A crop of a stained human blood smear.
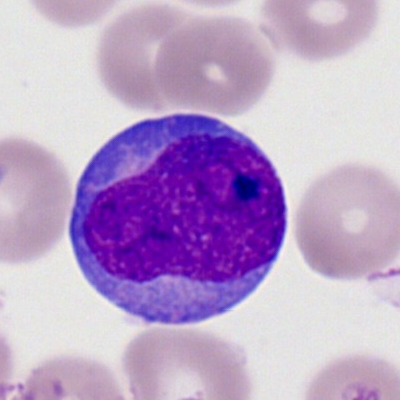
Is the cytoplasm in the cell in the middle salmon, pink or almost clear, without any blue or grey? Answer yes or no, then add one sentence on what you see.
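No. The cytoplasm is deep blue.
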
